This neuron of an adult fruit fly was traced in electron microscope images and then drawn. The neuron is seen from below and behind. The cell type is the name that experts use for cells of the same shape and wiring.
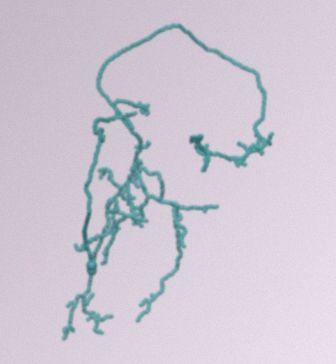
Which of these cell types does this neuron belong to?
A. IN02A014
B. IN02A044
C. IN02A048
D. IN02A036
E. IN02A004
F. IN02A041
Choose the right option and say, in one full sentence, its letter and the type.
Option F, the cell type IN02A041, describes the neuron.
